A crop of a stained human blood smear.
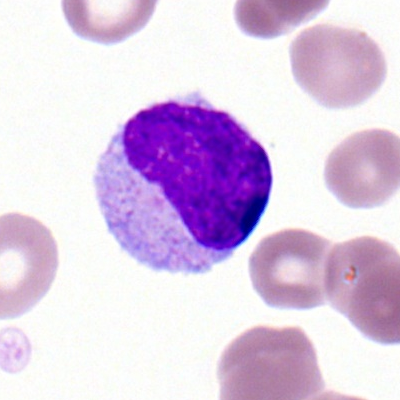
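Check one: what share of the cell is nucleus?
More than half of it.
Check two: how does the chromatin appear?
Dark purple and coarsely clumped, with small paler patches.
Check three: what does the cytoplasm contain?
Fine pinkish-purple granules scattered through it, and no vacuoles.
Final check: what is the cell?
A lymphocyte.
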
